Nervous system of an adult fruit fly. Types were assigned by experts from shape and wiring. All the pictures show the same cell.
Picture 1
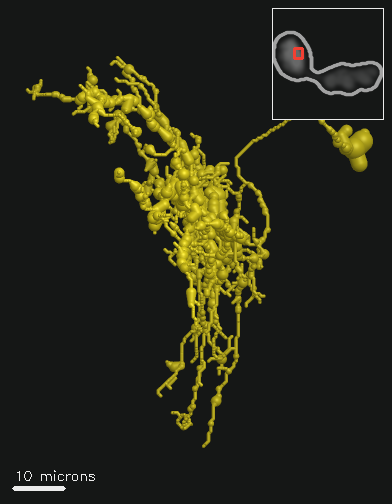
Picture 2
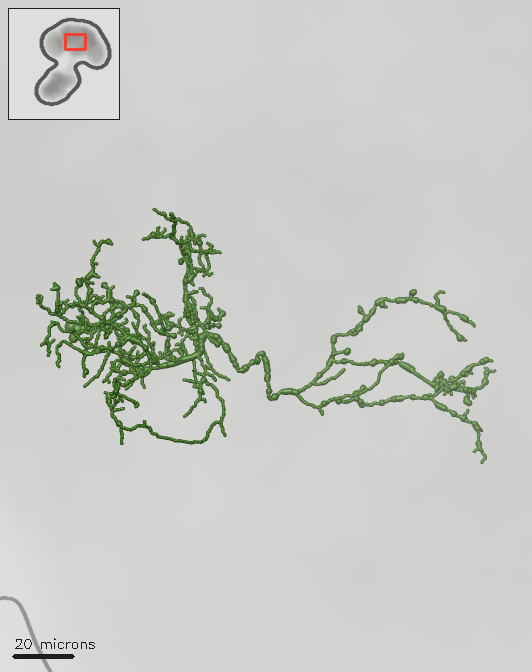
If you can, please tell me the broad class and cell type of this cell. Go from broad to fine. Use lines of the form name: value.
broad class: central-brain intrinsic neuron
cell type: PS317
